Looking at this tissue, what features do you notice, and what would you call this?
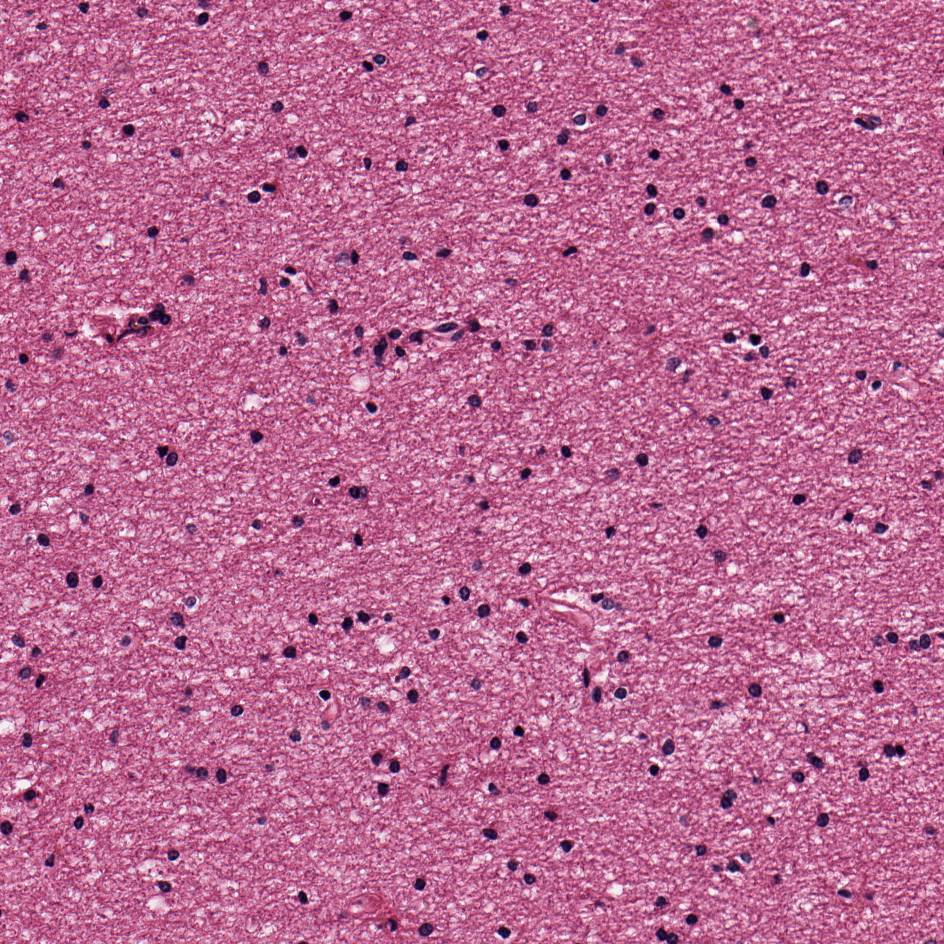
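A uniform pink, finely fibrillary background fills the field, with nuclei scattered evenly and without layering. Most nuclei are small, round and dark, with little or no visible cytoplasm. A few of these lie within a narrow clear halo. Tiny clear spaces speckle the pink background throughout. The tissue is cerebral cortex.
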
